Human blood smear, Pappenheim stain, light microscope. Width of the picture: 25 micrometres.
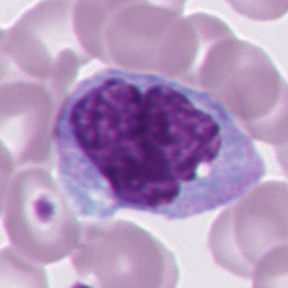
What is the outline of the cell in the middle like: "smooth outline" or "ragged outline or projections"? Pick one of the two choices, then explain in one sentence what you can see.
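Smooth outline. The cell outline is a smooth, irregular oval that is wider than it is tall.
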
